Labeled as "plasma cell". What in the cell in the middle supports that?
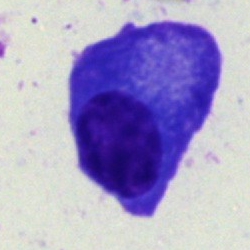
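First, the chromatin: it stains dark purple and has a dense, mottled look.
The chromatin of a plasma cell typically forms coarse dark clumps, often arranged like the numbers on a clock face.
The dark, dense staining here goes along with that. Second, the cytoplasm: it is abundant, covering more area than the nucleus, and deep blue in colour. Third, the outline: it is irregular and angular, widest at the top and narrowing toward the bottom.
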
